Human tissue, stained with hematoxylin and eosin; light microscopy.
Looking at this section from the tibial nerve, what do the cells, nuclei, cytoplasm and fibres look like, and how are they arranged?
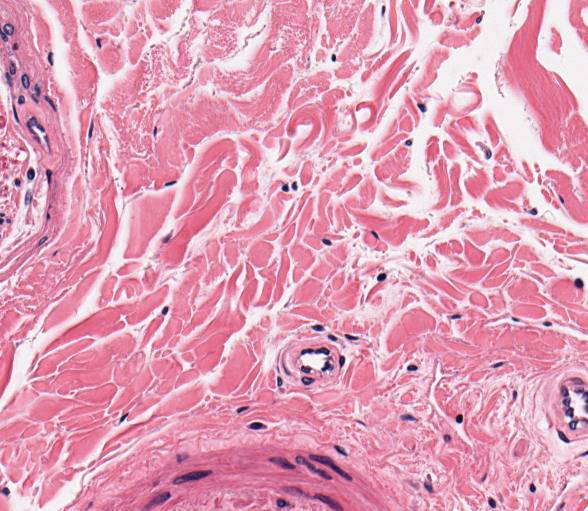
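Thick pink collagen bundles running in many directions fill nearly the whole field and are separated by narrow white clefts. Between them lie sparse small dark nuclei, mostly elongated. Along the bottom edge runs a broad curved band of layered tissue with elongated dark nuclei.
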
